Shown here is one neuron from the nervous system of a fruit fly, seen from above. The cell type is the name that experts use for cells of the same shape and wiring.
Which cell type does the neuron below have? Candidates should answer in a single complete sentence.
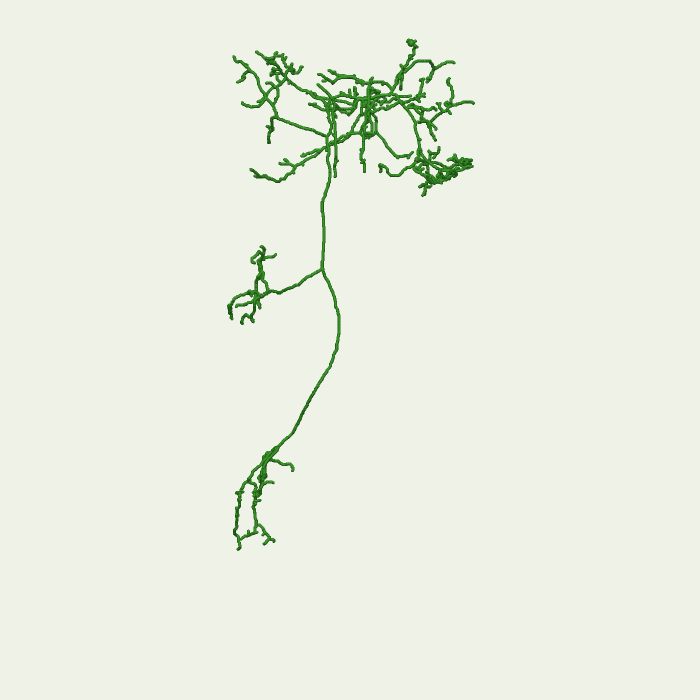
It is IN18B018 that this neuron is, by cell type.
